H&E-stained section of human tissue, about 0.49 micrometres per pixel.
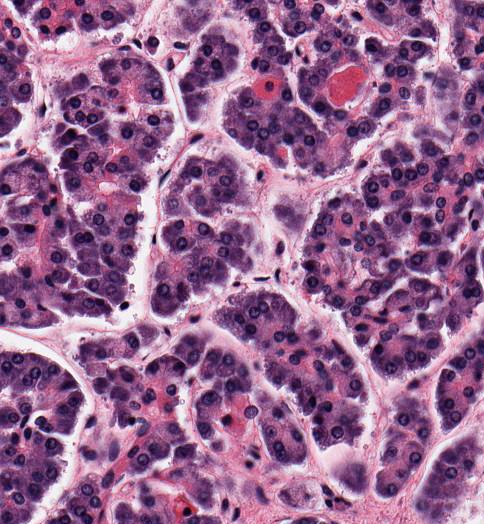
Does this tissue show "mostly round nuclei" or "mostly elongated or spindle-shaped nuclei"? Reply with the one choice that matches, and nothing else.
Mostly round nuclei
